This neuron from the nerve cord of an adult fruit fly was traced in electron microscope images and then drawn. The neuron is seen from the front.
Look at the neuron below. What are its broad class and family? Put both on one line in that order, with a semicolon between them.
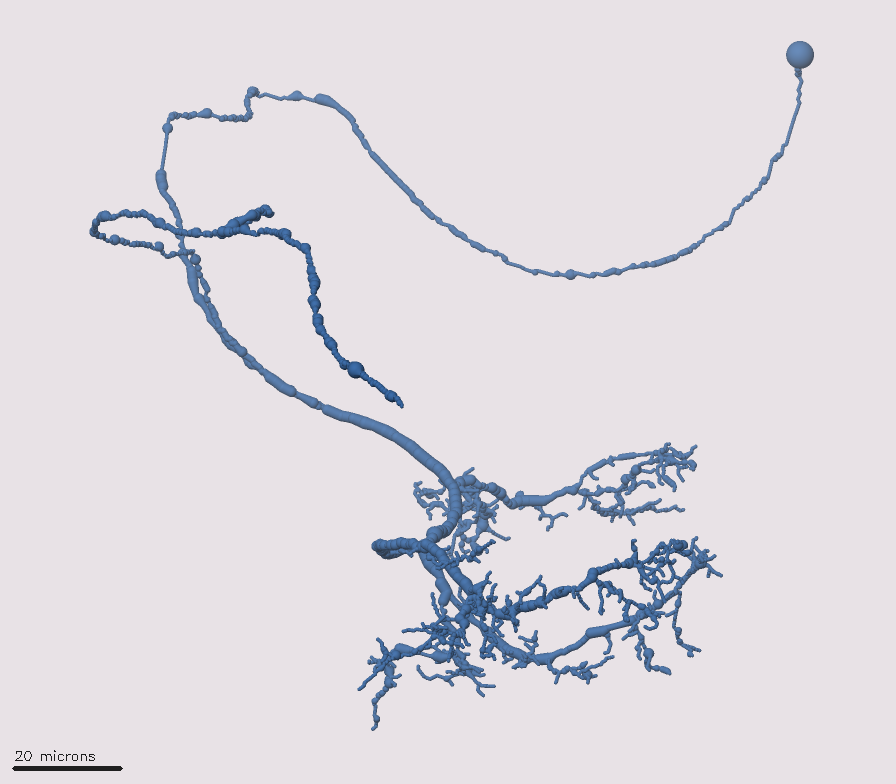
ascending neuron; hemilineage 19B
